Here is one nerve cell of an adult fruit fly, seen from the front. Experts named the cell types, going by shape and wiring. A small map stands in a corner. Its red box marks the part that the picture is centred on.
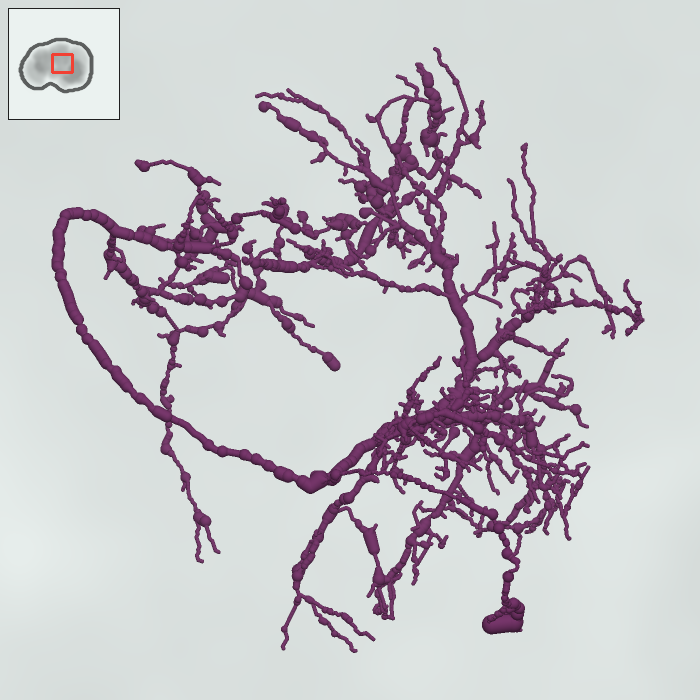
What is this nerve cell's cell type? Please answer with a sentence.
The cell type is WED069.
